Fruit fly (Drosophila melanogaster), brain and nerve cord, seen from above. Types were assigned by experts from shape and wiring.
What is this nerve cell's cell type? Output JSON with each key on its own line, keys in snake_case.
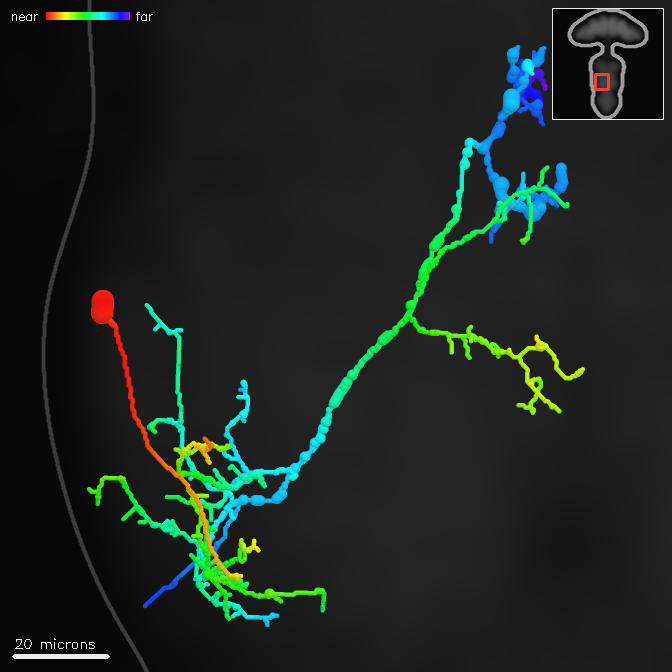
{
 "cell_type": "IN19A069_a"
}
